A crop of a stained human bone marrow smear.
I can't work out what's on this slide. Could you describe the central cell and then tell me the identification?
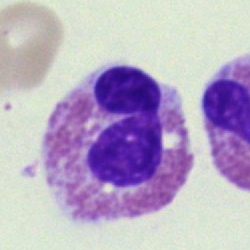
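Let me see: the outline is roughly round. The nucleus has two lobes, one sitting above the other, and I can't make out any nucleoli in it. Beside the nucleus, among the granules, there are a few small clear spaces. So this is an eosinophil.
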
